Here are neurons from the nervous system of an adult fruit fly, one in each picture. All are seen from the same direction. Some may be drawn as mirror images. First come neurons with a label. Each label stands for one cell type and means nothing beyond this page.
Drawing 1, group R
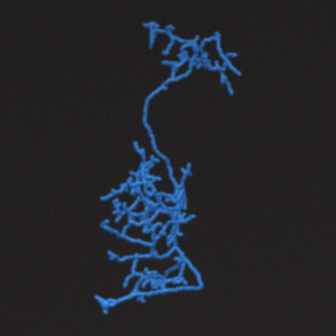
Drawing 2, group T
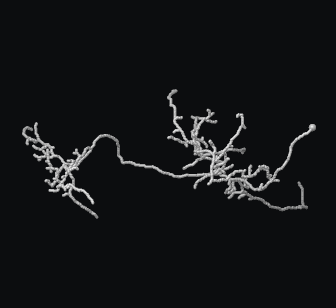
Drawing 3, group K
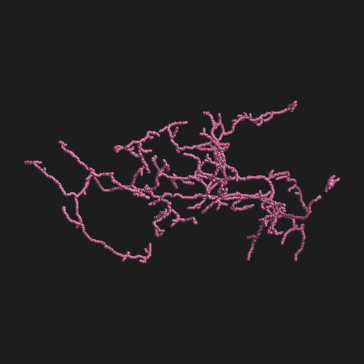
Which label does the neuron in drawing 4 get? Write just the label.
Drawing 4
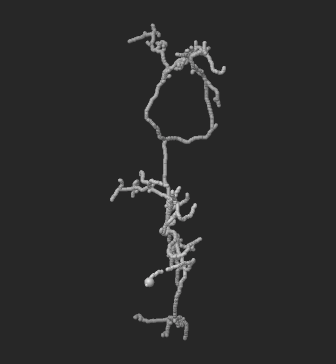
group T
